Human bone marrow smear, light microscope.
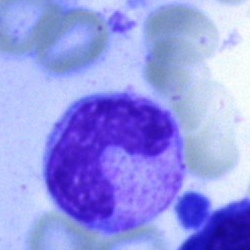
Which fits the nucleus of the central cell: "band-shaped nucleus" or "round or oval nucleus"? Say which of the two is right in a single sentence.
Shaped like a horseshoe, C, U or S, its nucleus lacks separate lobes.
